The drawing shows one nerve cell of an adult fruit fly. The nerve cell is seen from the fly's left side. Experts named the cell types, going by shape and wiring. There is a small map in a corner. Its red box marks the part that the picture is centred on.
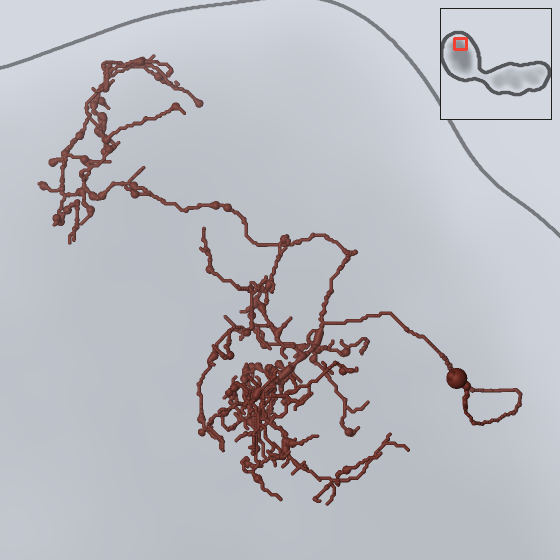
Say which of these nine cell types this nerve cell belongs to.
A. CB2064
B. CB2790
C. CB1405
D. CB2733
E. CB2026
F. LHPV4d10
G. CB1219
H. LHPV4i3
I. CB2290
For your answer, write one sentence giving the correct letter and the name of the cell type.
What the nerve cell is, by cell type, is CB2026, option E.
